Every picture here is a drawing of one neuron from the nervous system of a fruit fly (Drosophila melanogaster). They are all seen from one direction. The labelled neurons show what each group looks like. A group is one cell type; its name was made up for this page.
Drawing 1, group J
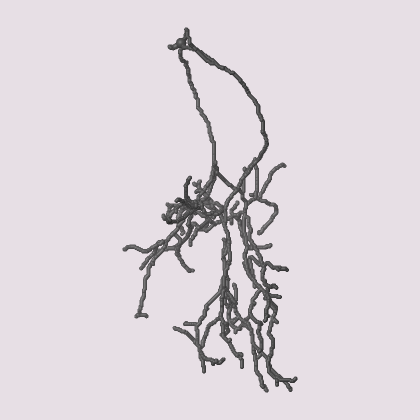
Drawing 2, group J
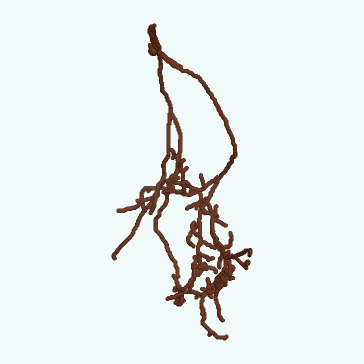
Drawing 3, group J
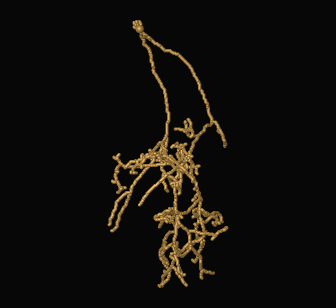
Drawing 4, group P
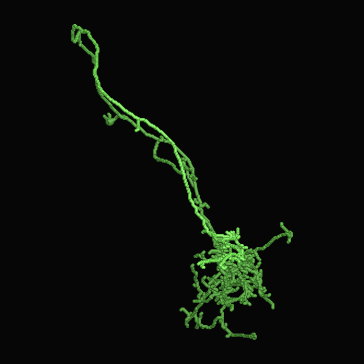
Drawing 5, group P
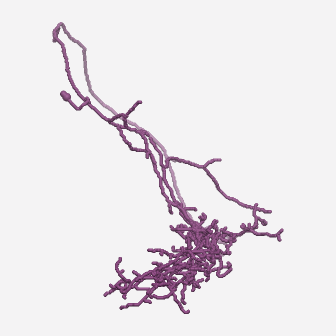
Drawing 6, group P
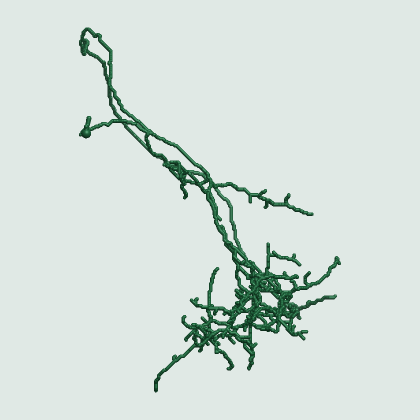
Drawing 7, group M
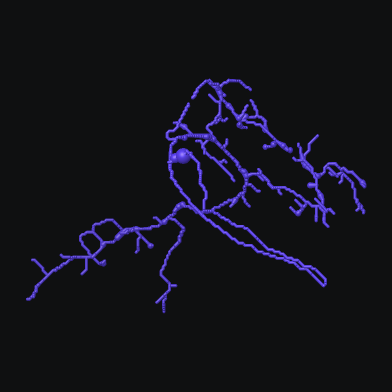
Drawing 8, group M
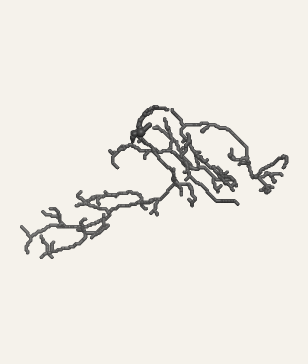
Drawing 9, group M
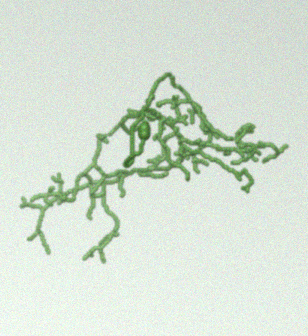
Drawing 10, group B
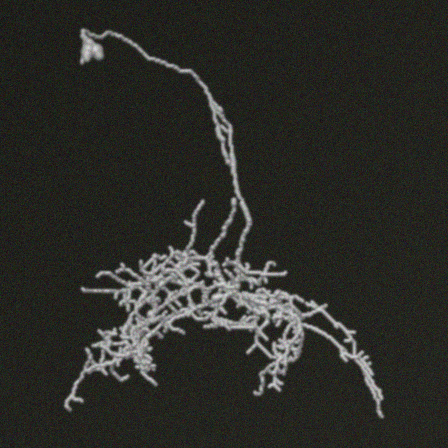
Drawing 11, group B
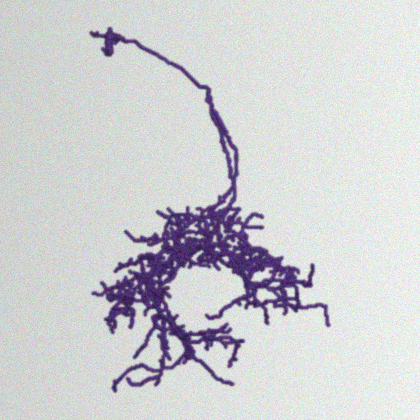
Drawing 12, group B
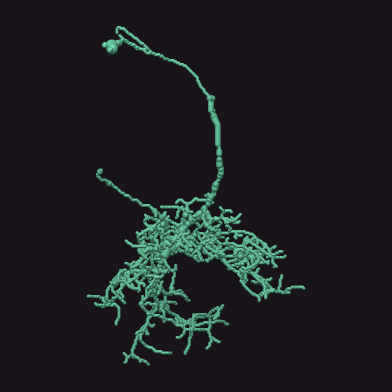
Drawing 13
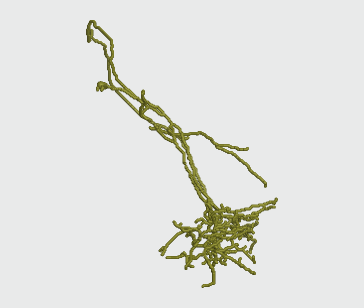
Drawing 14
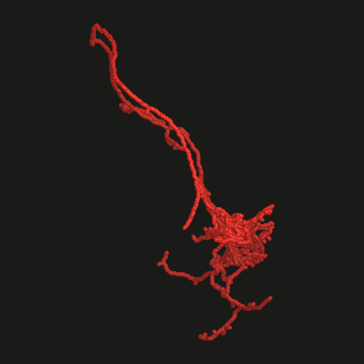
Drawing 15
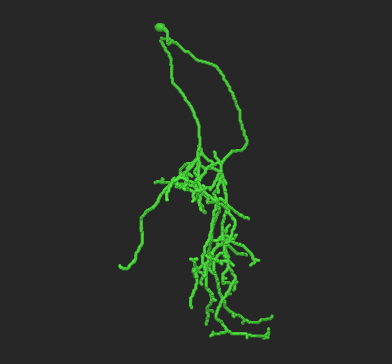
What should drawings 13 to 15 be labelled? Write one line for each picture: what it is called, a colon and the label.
13: group P
14: group P
15: group J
